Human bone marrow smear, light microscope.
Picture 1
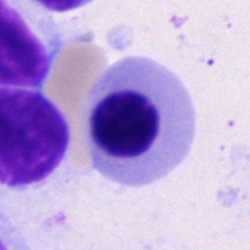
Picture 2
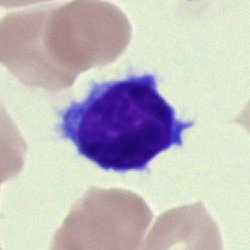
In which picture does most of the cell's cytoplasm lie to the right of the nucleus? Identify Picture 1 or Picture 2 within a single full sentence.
Picture 1 is where the cell has its nucleus toward the left.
